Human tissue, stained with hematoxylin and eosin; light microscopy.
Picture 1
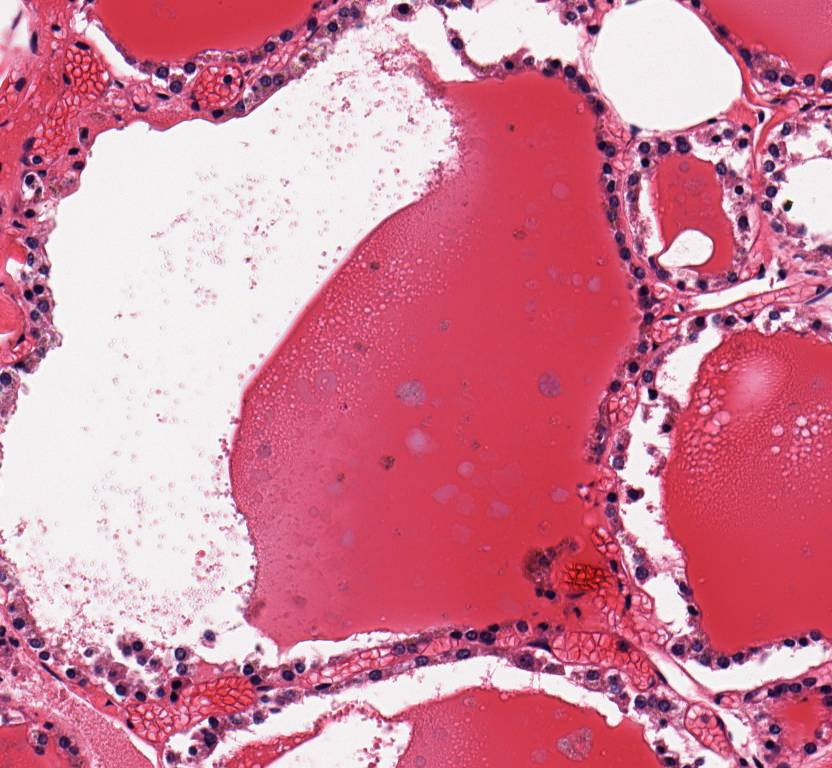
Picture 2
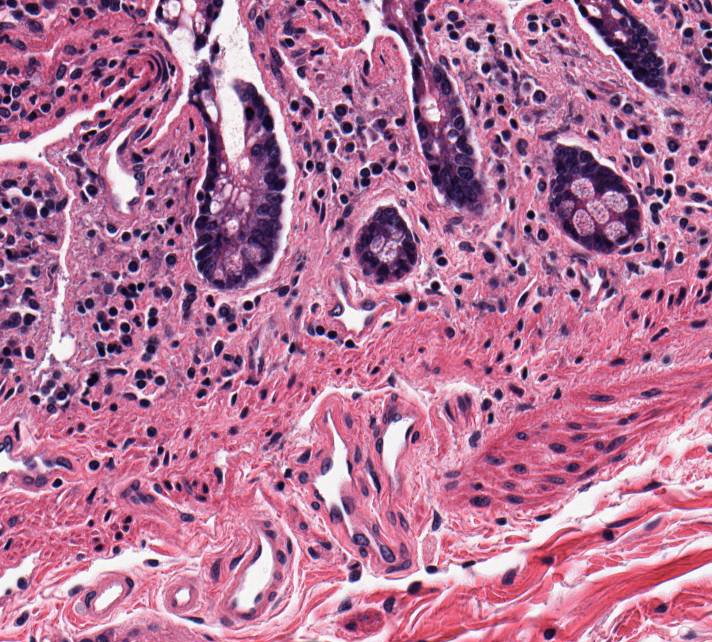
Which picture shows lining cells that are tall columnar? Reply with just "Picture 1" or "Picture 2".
Picture 2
